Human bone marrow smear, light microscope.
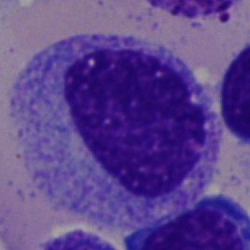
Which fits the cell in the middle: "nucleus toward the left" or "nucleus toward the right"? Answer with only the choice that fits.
Nucleus toward the right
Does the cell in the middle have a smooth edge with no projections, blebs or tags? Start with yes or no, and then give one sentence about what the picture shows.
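Yes. The cell outline is roundish with a smooth edge.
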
